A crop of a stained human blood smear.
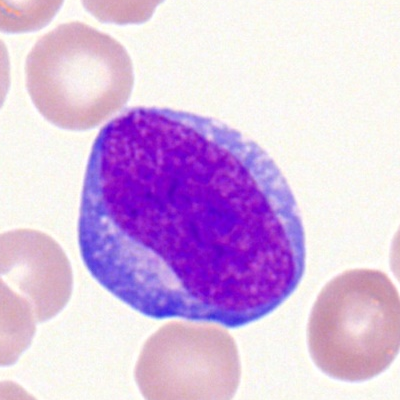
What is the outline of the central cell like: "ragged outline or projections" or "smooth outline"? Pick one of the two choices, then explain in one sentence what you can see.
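Smooth outline. The cell outline is a smooth oval without surface projections.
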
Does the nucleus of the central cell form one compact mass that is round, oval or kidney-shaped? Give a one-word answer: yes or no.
Yes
